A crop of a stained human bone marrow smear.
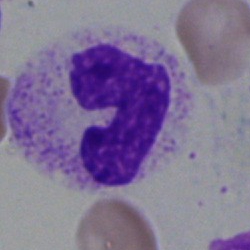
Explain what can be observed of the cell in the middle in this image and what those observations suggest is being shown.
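Its outline strikes me as roughly round and smooth. The nucleus, as far as I can tell, is a single mass with a deep notch on its left side. I can't make out any nucleoli in it. Small violet granules are scattered all through the cytoplasm. This is a band neutrophil.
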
